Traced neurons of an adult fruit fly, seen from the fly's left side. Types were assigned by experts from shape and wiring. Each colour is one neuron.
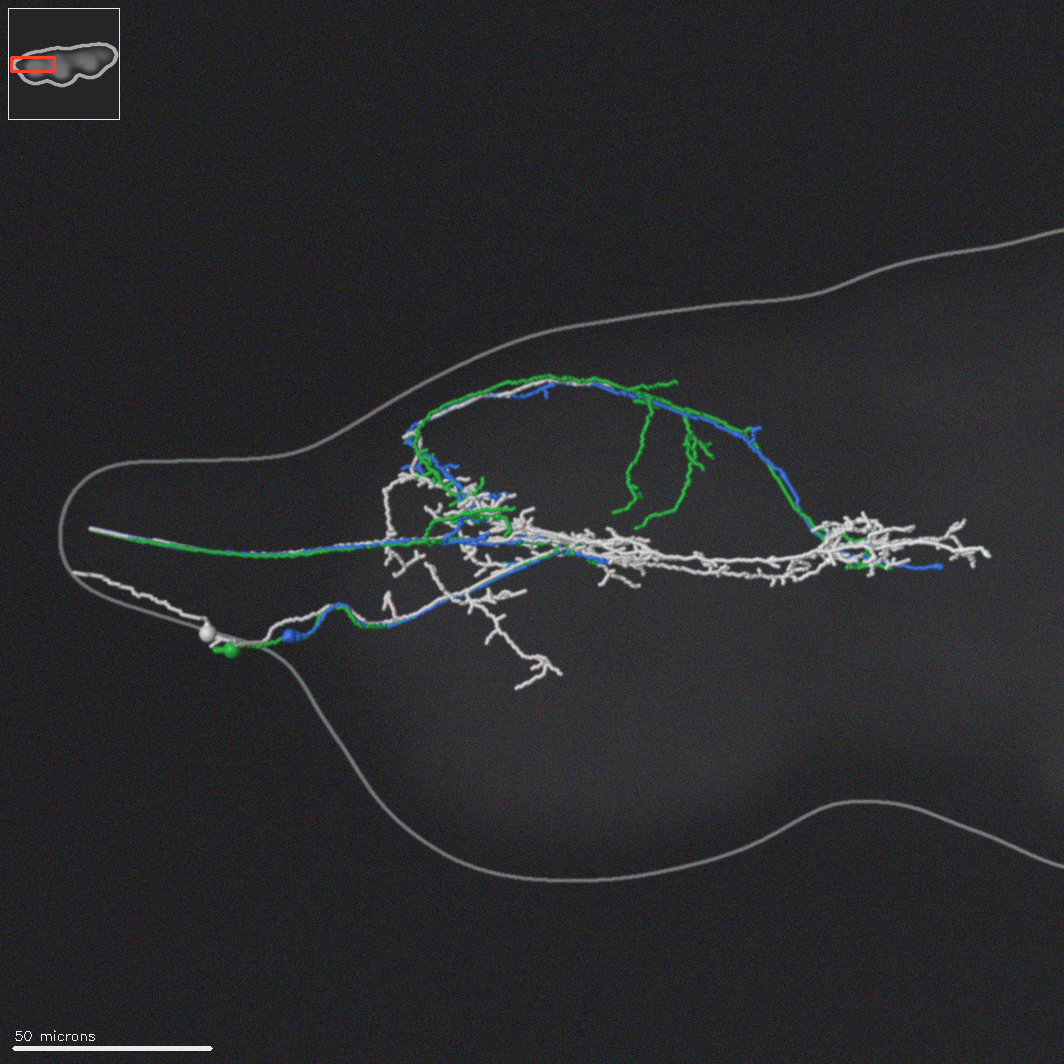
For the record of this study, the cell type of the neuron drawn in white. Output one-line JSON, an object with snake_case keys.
{"cell_type": "AN08B096"}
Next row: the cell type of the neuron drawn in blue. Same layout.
{"cell_type": "AN08B112"}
